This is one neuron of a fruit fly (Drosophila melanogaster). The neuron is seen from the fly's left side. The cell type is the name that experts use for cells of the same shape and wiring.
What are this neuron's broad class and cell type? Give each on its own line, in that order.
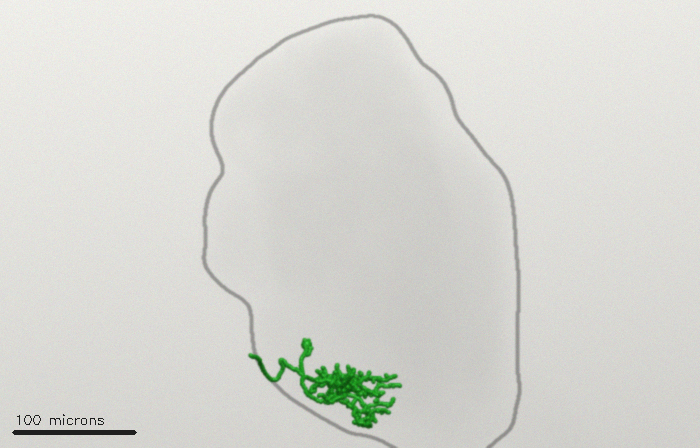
motor neuron of the brain
MN3M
